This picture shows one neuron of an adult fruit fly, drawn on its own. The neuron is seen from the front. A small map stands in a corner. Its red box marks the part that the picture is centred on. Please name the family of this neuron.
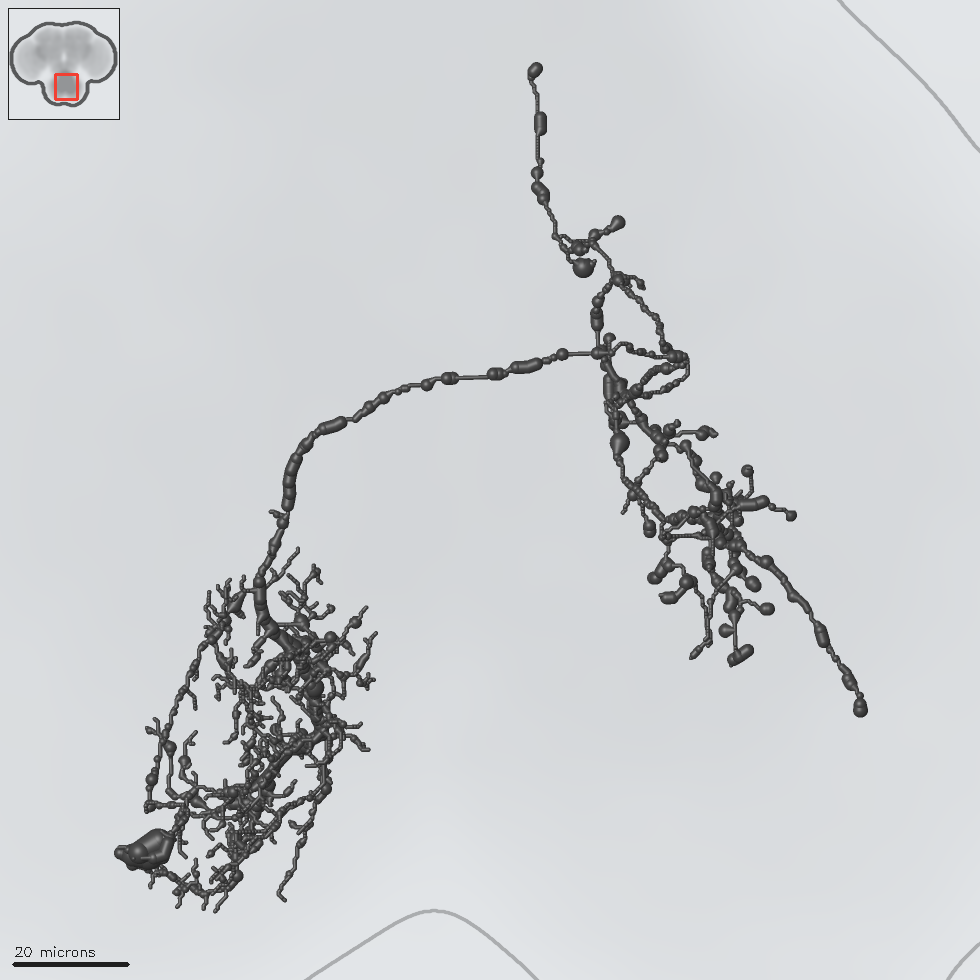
hemilineage 07B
